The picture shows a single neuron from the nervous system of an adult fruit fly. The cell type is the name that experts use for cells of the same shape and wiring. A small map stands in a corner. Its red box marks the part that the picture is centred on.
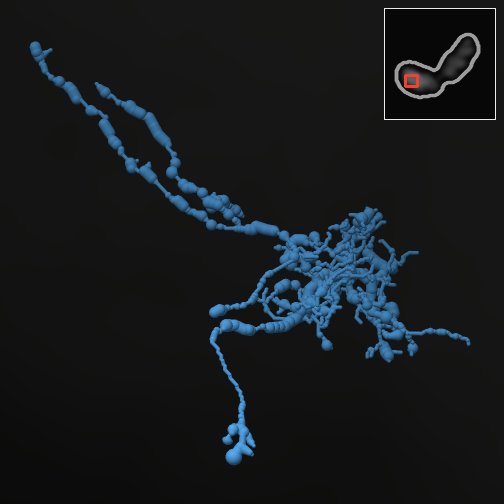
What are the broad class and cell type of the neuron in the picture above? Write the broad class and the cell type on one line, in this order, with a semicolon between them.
central-brain intrinsic neuron; WED063_b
